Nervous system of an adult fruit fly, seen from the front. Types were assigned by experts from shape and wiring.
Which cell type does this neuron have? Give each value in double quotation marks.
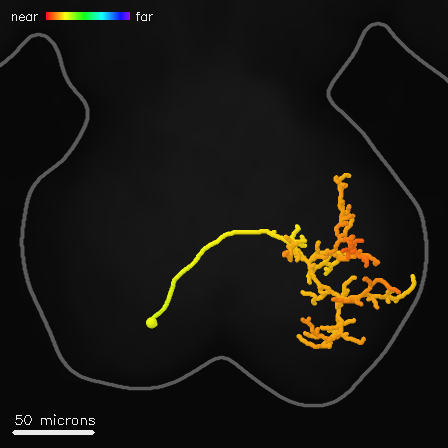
"IN12B058"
